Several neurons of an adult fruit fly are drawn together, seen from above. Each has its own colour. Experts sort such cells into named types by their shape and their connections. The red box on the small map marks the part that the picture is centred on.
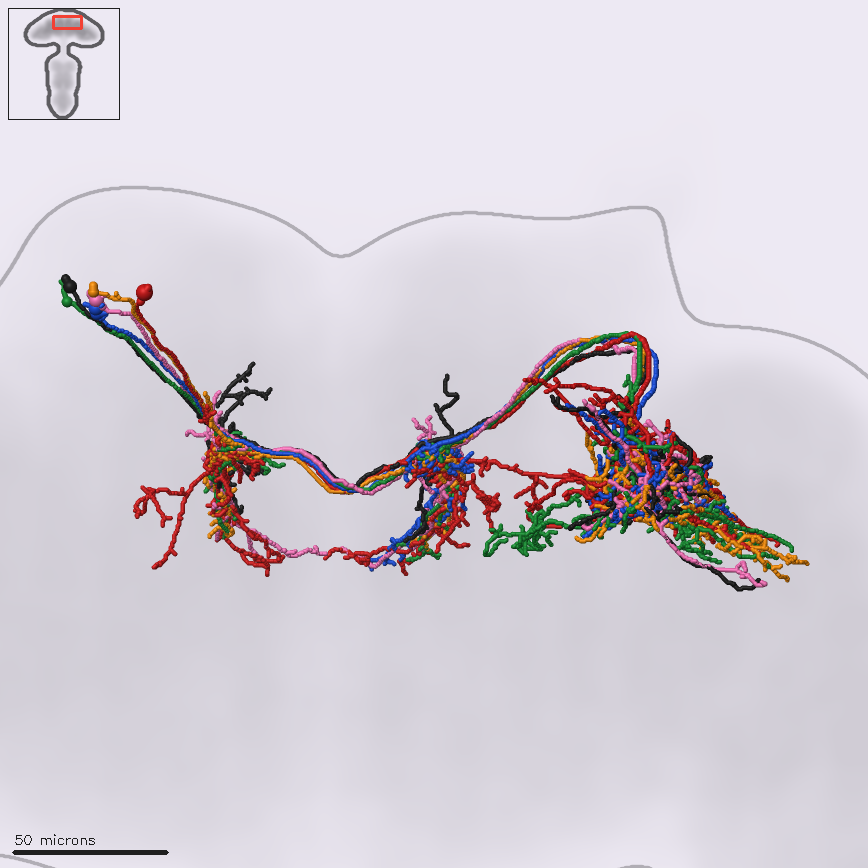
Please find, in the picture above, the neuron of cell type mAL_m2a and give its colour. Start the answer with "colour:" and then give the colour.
colour: orange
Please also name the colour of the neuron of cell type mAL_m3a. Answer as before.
colour: pink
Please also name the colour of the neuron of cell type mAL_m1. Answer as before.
colour: red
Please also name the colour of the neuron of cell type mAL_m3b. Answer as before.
colour: black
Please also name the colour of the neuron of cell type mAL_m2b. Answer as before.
colour: green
